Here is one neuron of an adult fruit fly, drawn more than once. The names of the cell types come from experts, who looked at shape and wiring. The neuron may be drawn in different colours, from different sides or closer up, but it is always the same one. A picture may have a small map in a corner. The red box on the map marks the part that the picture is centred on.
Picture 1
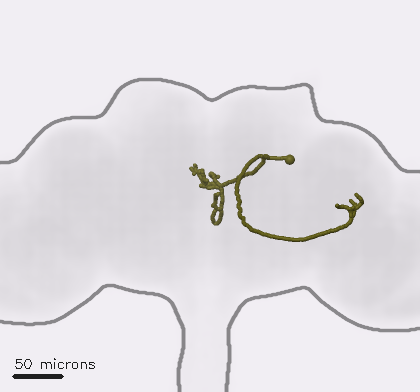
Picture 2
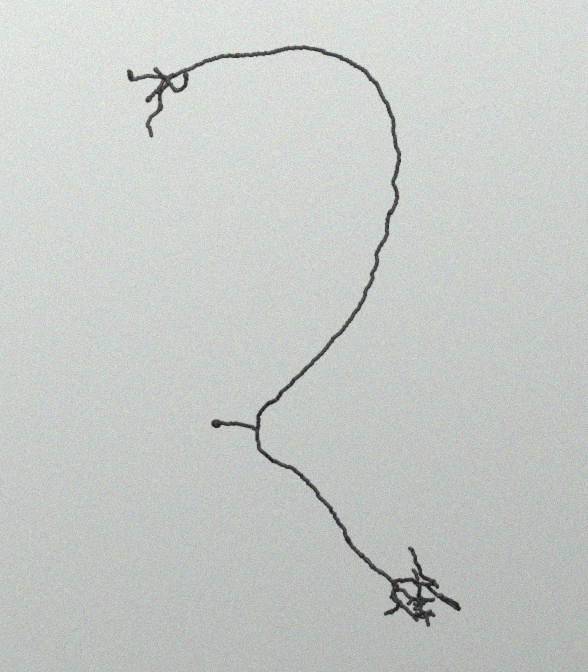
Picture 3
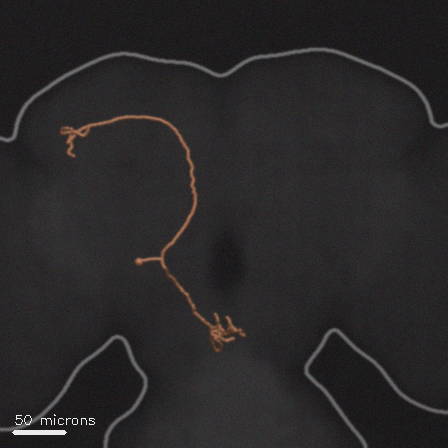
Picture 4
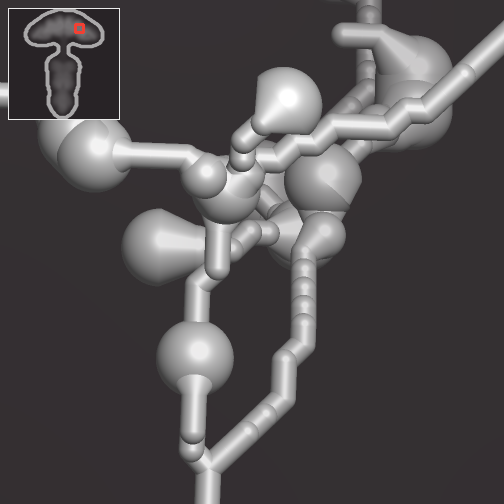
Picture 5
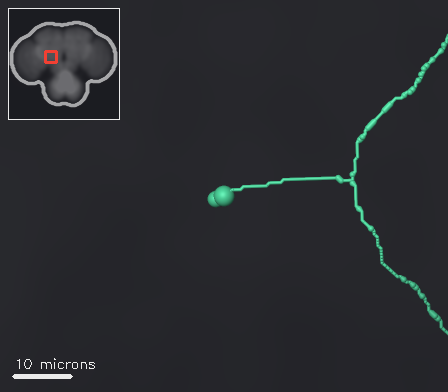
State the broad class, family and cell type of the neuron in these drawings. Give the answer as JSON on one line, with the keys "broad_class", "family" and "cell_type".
{"broad_class": "central-brain intrinsic neuron", "family": "hemilineage ALlv1", "cell_type": "GNG438"}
